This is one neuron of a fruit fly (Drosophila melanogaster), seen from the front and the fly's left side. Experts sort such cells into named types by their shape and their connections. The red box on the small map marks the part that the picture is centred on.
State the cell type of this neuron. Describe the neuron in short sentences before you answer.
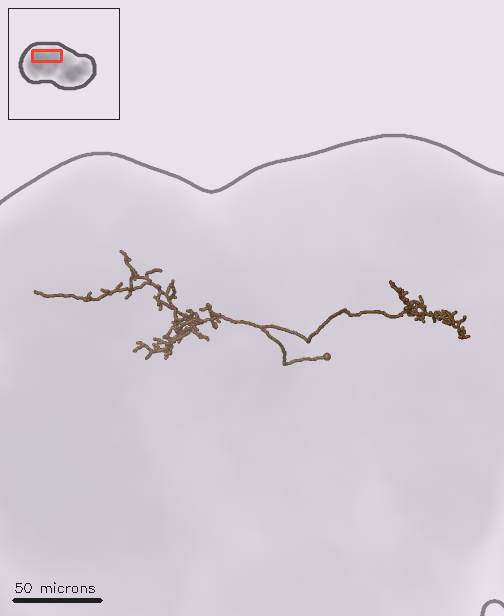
By the scale bar it is about 250 microns wide in this view. Dozens of branch ends can be seen. It is a central-brain intrinsic neuron. It is of cell type CL353.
